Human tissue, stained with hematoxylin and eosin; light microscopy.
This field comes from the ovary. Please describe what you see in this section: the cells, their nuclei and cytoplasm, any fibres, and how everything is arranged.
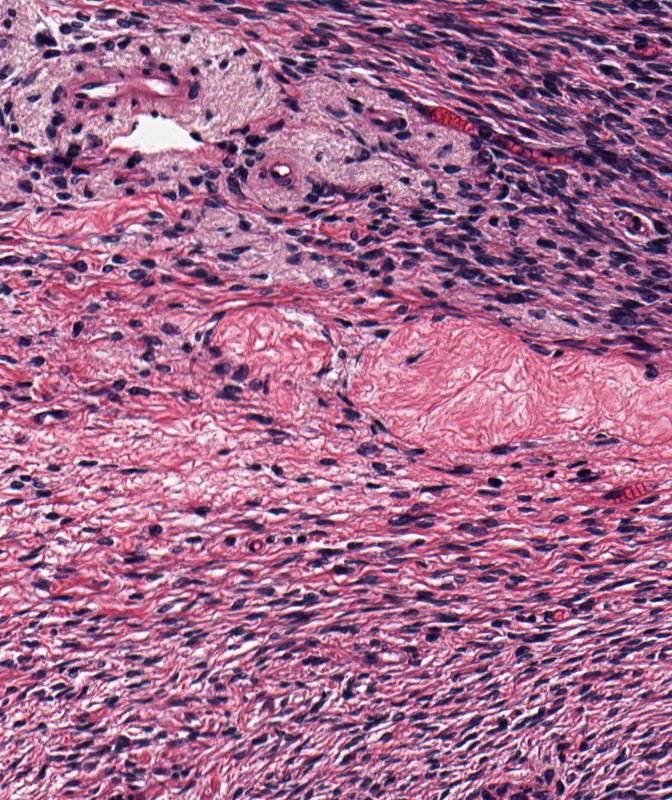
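Across the field, spindle cells form streaming fascicles running roughly horizontally. Closely packed spindle nuclei crowd the lower half. In the upper part, pale, loosely textured pinkish-grey areas lie among the spindle cells. Small capillaries containing red blood cells are present in the upper right.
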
